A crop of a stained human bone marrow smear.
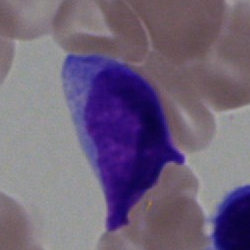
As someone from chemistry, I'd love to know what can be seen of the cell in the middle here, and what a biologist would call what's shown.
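Start with the right edge, where a short pointed projection juts out from the cell. Now see how the nucleus fills most of the cell, its chromatin dark purple and finely mottled. The cytoplasm is only a narrow pale blue band, lying mainly along the left side. This cell is a blast.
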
